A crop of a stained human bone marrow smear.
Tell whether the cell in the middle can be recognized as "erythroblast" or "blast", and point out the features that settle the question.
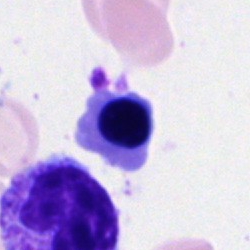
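Erythroblast. Check one, the nucleus: very dark and almost uniformly dense, with no visible chromatin pattern.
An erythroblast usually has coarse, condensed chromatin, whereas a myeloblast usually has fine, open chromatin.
The dense nucleus here fits the erythroblast, not the open chromatin of a myeloblast. Check two, the outline is irregular, with blunt knobby bulges rather than a smooth edge. Check three, the pale lilac-blue cytoplasm lies mostly left of and below the nucleus, and two small purple blobs sit on the top edge.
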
